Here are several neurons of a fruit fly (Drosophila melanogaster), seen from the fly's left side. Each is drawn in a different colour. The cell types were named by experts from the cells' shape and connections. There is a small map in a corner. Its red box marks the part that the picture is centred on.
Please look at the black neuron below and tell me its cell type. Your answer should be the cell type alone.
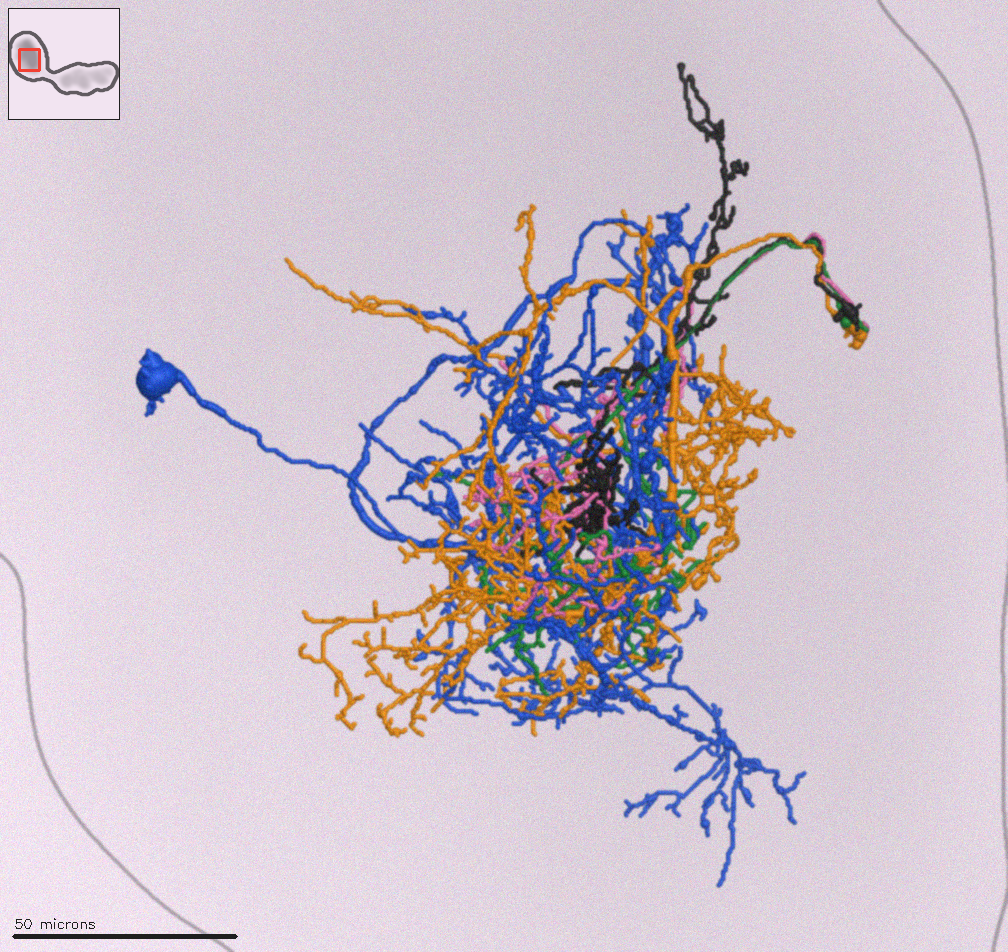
WED164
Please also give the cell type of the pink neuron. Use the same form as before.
WED162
